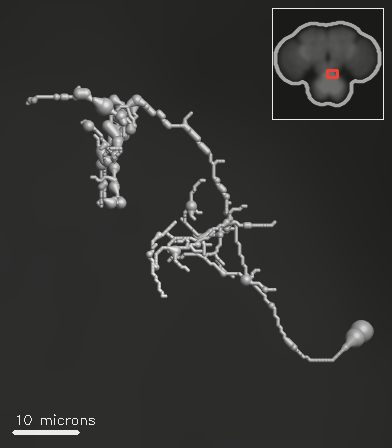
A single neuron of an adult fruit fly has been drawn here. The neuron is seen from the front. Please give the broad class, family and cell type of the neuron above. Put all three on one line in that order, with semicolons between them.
nerve-cord intrinsic neuron; hemilineage 06A; IN06A139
